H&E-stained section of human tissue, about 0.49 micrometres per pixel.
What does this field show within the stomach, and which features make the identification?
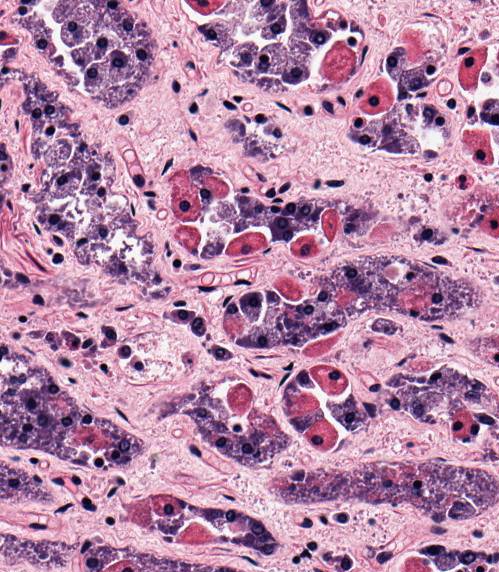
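These are fundic glands, their cells in irregular nests and cords separated by bands of pink stroma. Most of those cells have dark purple, finely granular cytoplasm.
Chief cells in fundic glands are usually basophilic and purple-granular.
Now find the scattered cells with abundant, smooth, bright pink cytoplasm, most numerous at upper right and centre.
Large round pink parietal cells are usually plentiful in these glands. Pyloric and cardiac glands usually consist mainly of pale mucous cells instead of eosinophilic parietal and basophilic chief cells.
The nuclei are mostly single, round, dark.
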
